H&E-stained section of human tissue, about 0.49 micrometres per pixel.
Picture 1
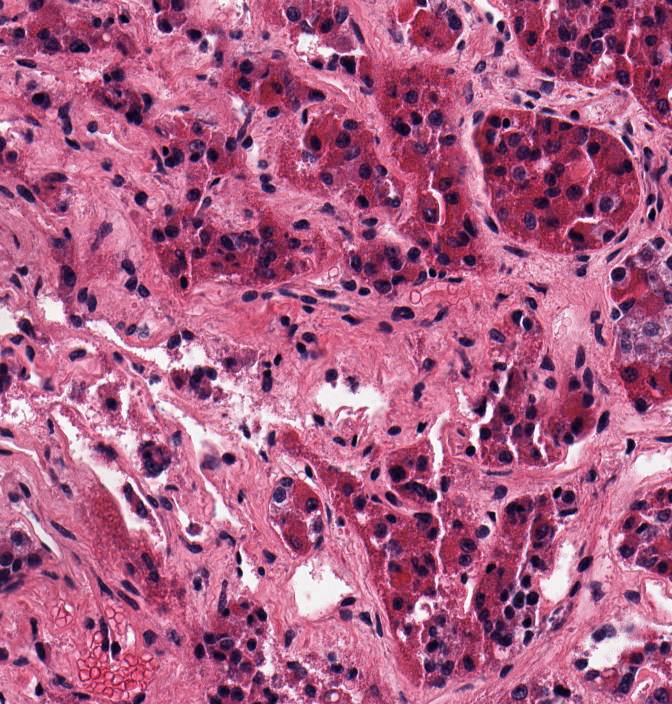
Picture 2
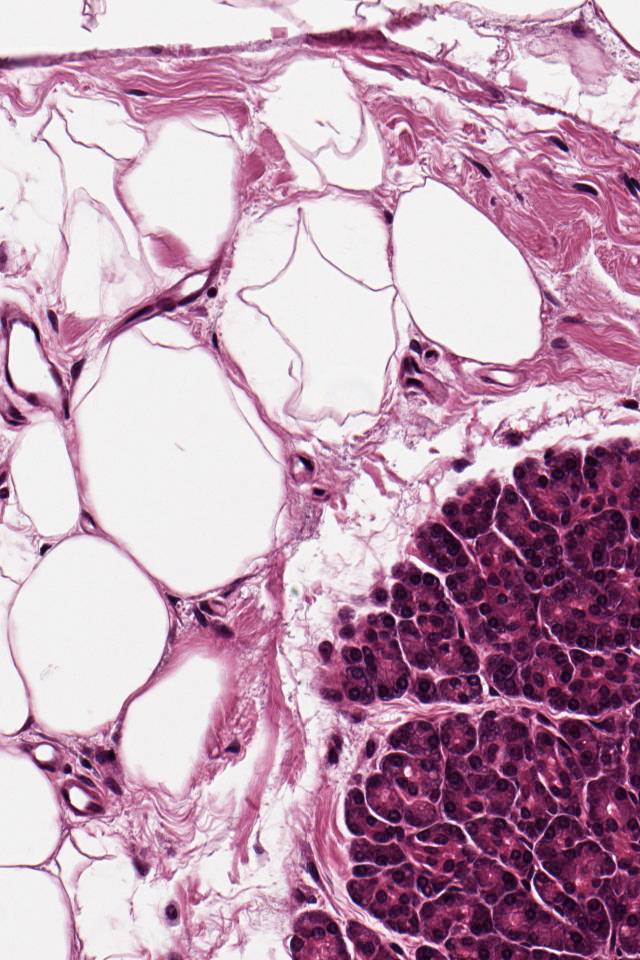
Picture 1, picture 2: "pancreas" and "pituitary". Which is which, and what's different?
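The pituitary is in picture 1, the pancreas in picture 2. In picture 1, the nest cells have abundant granular, deeply eosinophilic cytoplasm and round to oval, darkly stained nuclei. In picture 2, large clear fat cells fill the left and upper field, beside a dense glandular lobule at lower right. Its cells form small rounded acini with narrow or invisible lumens, and each has dark purple cytoplasm and a single round dark nucleus.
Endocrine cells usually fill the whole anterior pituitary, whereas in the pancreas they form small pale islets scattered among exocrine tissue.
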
